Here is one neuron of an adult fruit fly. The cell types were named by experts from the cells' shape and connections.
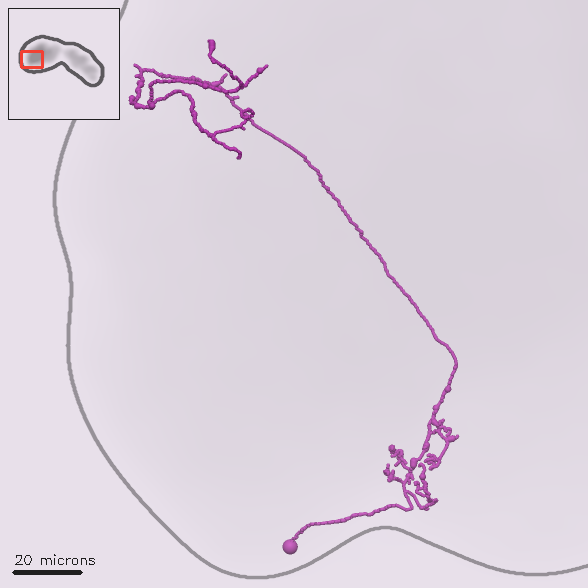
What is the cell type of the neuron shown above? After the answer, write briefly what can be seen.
The cell type is KCg-m. This is a central-brain intrinsic neuron. The cell body can be seen at the bottom of the picture. From top to bottom in the picture it spans about 150 microns.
